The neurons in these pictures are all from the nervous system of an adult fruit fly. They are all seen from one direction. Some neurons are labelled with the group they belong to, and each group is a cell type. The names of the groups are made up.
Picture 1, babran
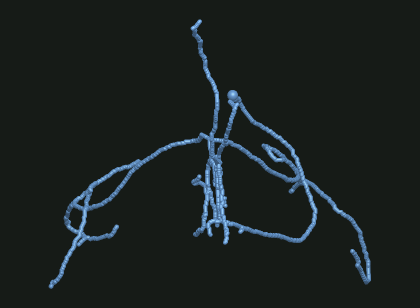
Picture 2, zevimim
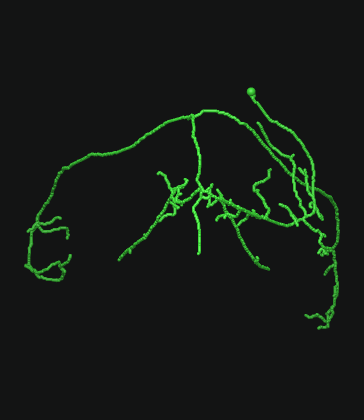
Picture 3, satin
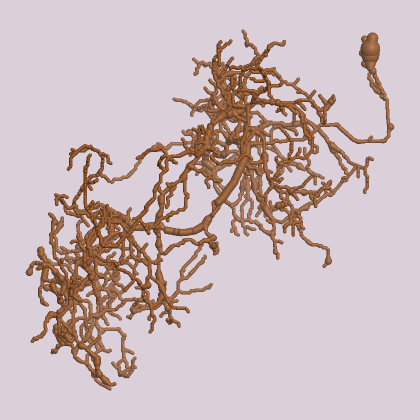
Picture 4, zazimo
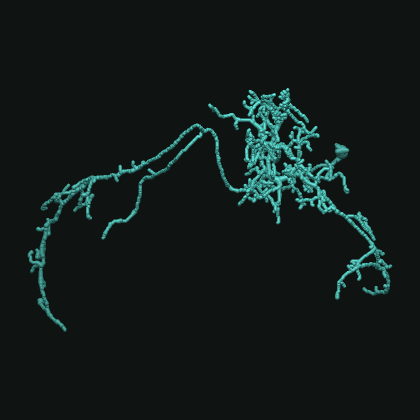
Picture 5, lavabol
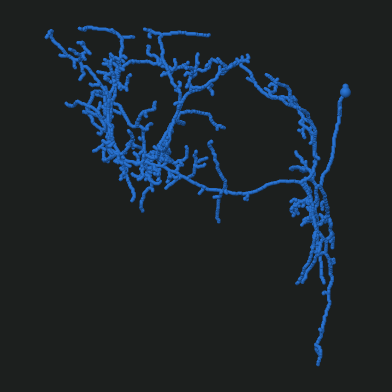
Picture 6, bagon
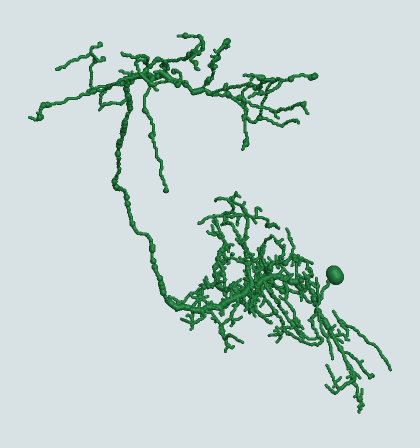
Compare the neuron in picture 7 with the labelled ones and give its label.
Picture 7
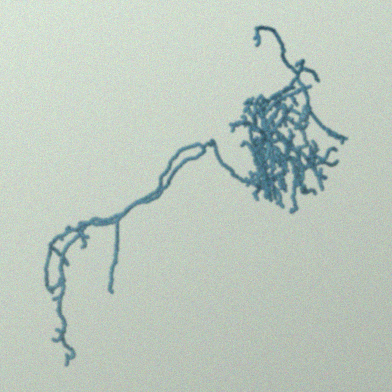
zazimo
